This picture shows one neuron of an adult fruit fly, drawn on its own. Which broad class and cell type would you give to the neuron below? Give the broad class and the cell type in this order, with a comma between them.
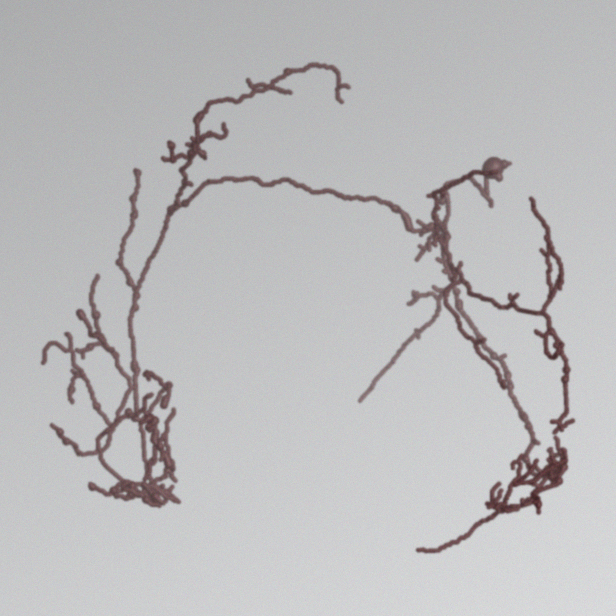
central-brain intrinsic neuron, AOTU047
